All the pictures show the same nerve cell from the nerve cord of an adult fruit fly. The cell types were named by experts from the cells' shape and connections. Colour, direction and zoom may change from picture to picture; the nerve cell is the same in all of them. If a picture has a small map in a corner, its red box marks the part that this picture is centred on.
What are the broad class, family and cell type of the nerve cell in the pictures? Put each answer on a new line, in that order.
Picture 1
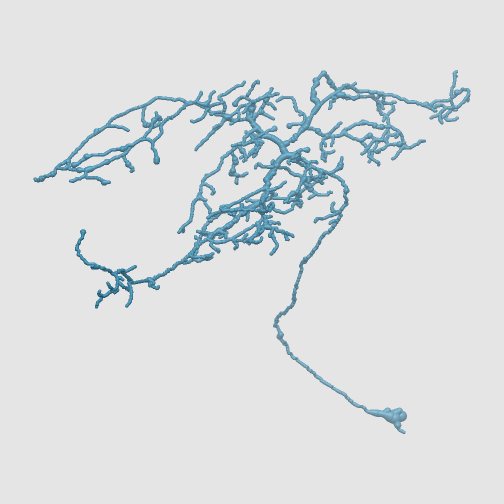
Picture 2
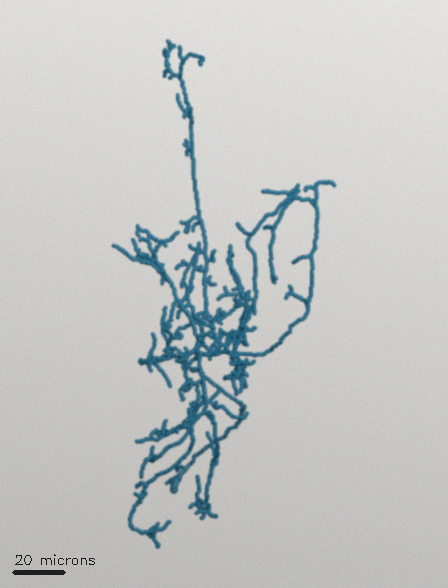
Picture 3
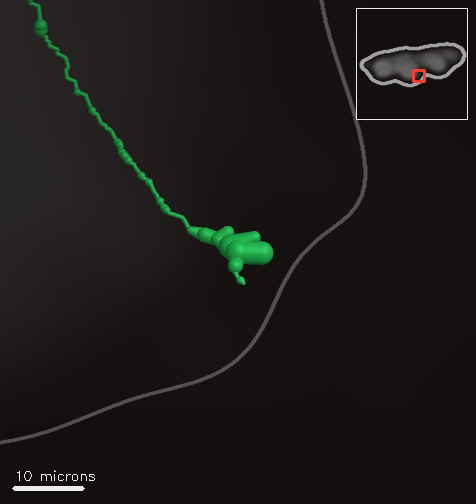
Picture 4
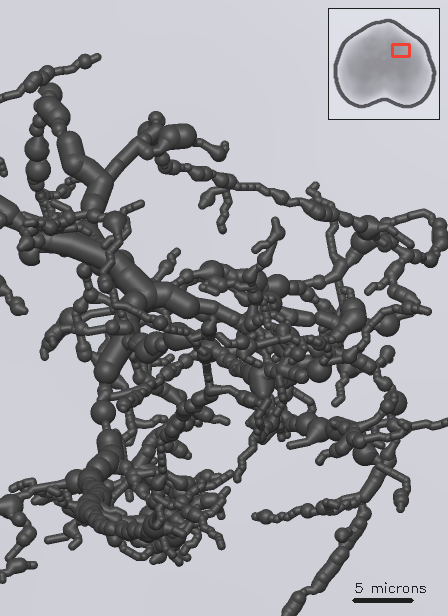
nerve-cord intrinsic neuron
hemilineage 06A
IN06A046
